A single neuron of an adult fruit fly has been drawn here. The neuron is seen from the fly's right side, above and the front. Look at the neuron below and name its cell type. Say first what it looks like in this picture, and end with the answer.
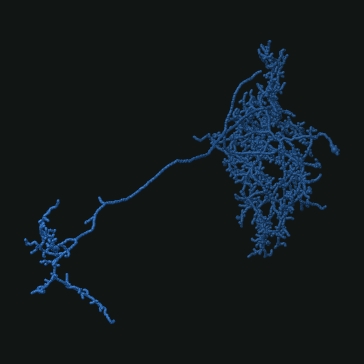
The cell body is on the right of the picture. Dozens of branch ends can be seen. It is a central-brain intrinsic neuron. It is of cell type AVLP243.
